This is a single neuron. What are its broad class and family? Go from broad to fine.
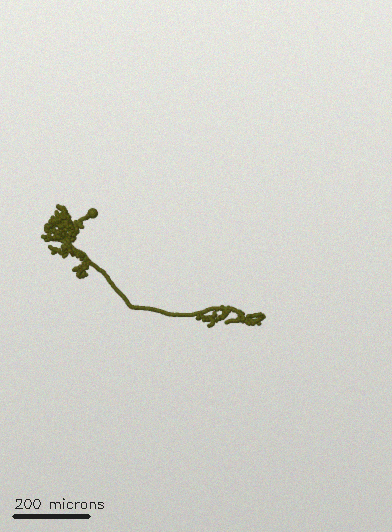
descending neuron; hemilineage PSp2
